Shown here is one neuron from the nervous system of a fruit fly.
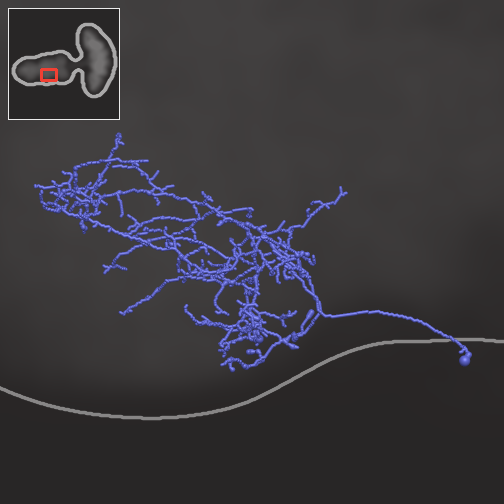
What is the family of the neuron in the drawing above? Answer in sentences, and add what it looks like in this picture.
Its family is hemilineage 16B. This is a nerve-cord intrinsic neuron. It lies in the nerve cord. The cell body is at the lower right of the picture. The picture shows dozens of branch ends.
